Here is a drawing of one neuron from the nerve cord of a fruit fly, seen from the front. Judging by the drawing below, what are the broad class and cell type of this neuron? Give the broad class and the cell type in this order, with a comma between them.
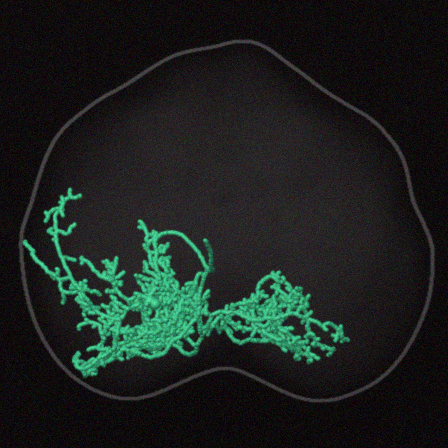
ascending neuron, ANXXX026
